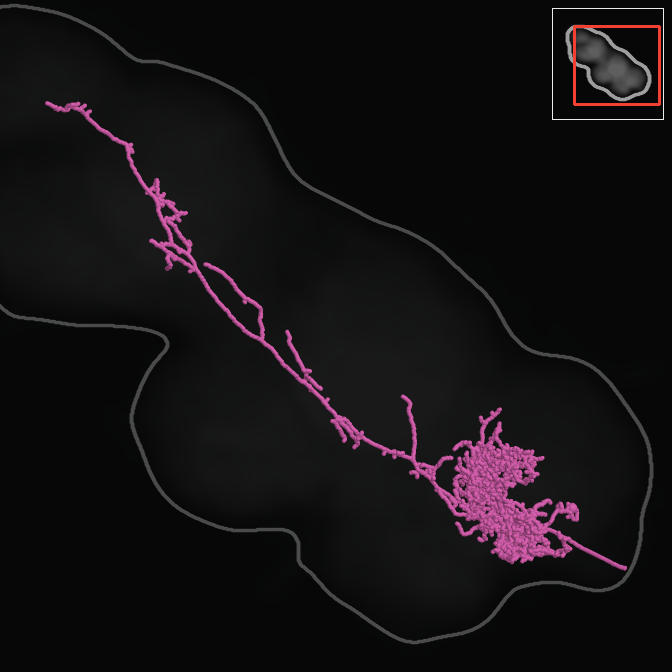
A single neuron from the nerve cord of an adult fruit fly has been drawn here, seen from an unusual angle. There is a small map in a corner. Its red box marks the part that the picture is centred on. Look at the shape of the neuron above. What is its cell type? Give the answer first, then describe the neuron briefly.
Its cell type is AN17A018. This is an ascending neuron. The picture shows dozens of branch ends. In this view it is about as wide as it is tall.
